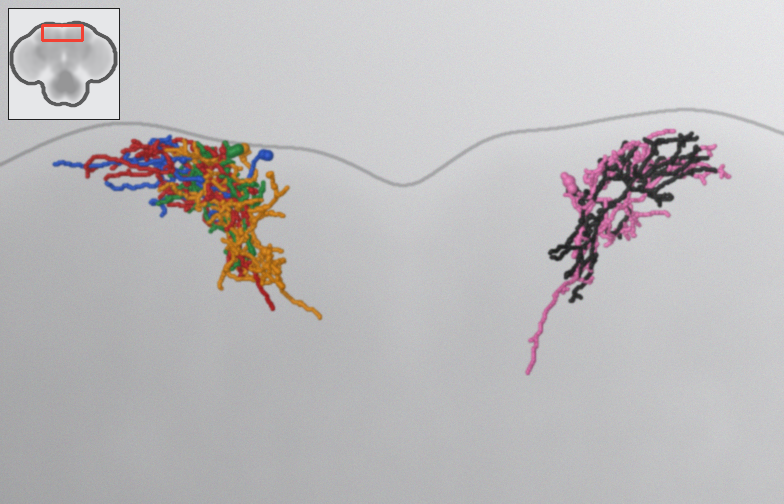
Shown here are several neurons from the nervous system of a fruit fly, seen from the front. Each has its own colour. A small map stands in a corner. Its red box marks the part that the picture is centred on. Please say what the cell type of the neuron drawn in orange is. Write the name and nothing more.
CB2814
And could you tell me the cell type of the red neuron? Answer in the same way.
SLP414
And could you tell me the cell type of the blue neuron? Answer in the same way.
CB1884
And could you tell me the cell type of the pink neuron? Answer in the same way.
SMP497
